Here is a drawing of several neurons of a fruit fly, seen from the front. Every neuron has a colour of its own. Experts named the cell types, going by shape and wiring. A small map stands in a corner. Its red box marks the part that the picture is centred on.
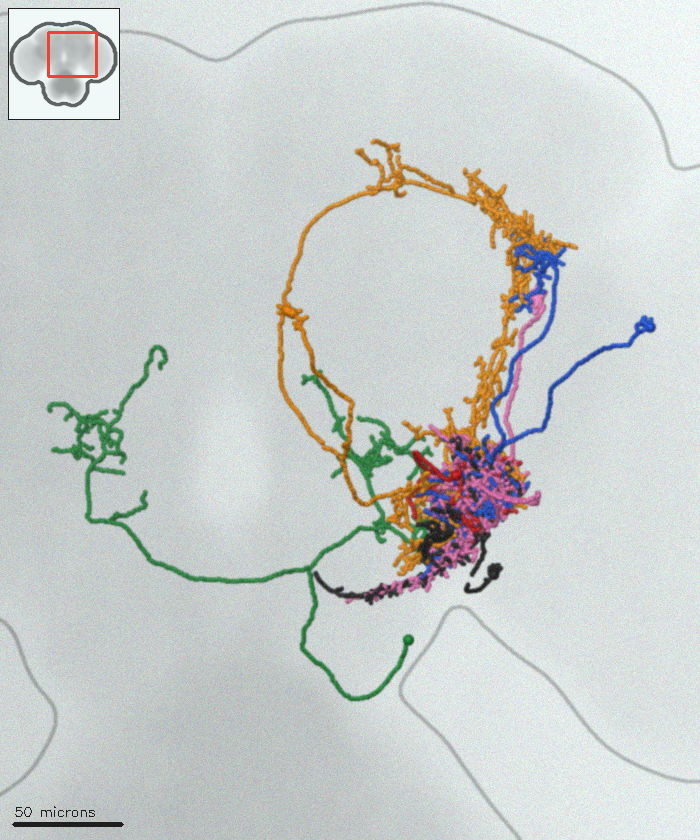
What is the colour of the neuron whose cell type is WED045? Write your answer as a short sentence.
The colour is blue.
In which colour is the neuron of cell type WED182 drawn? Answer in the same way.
The colour is orange.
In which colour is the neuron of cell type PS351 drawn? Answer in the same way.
The colour is green.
